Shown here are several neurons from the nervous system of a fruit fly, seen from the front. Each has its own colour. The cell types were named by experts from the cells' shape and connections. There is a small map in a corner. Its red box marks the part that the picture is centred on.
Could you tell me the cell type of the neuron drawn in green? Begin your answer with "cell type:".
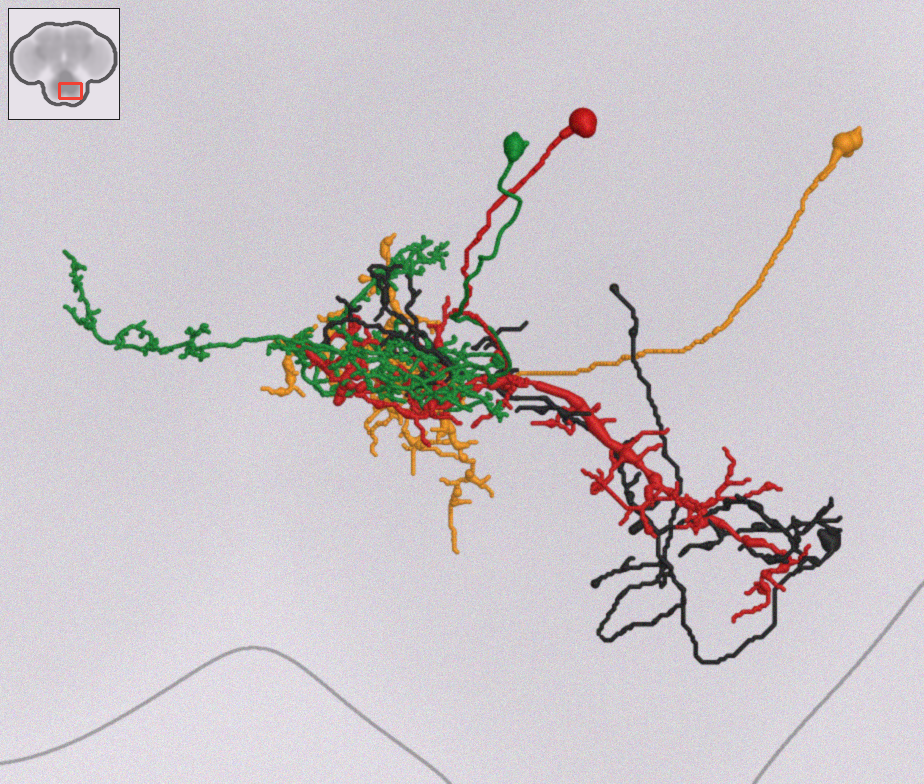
cell type: IN09A091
